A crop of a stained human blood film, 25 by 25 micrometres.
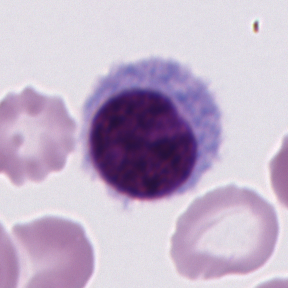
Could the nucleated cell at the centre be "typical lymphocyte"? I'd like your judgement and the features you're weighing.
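Deciding: fine hair-like projections around a ragged cell edge; nucleus filling about 60% of the cell's area.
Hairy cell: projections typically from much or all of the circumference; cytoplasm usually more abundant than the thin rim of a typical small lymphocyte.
Verdict: hairy cell, not typical lymphocyte. Cell about 13 micrometres across; nucleus about 9 micrometres, round, toward the lower left. Cytoplasm pale blue, broadest on the upper right side of the nucleus; no vacuoles. Nuclear border smooth, without notches or lobes; no nucleoli visible.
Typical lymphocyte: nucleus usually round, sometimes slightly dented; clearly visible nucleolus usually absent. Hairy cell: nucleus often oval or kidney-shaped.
Round nucleus and lack of visible nucleolus agree with typical lymphocyte.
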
